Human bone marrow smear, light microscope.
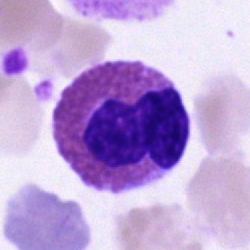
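Eosinophil at the centre of the field. See how the nucleus lies off-centre, toward the right of the cell, its chromatin dark purple and dense. Search the nucleus and you will find no nucleolus; search the cytoplasm and you will find no vacuoles.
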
